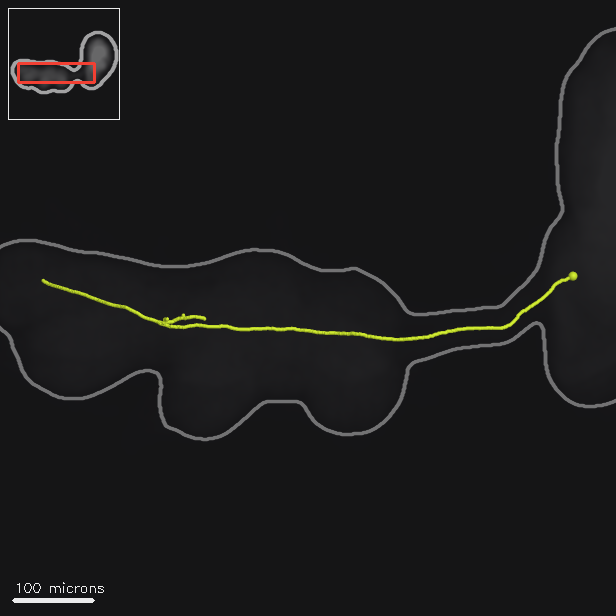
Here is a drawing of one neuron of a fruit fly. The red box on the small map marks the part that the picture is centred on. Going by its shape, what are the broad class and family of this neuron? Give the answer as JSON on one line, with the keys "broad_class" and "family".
{"broad_class": "sensory neuron ascending to the brain", "family": "class mechanosensory proprioceptive"}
